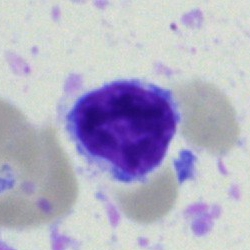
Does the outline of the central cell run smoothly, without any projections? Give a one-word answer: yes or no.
No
